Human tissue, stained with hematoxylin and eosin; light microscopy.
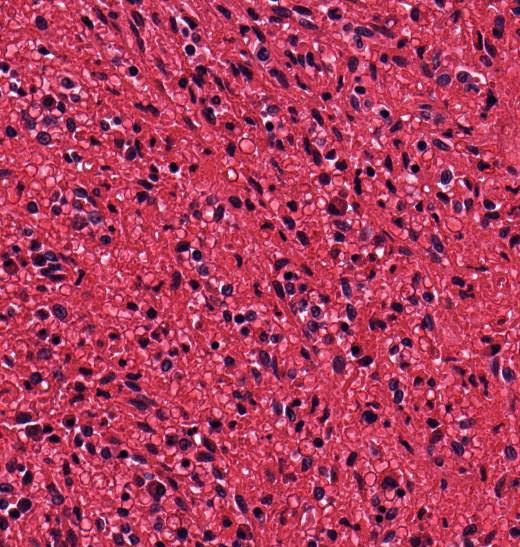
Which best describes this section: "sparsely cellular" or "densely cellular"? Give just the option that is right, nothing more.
Densely cellular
